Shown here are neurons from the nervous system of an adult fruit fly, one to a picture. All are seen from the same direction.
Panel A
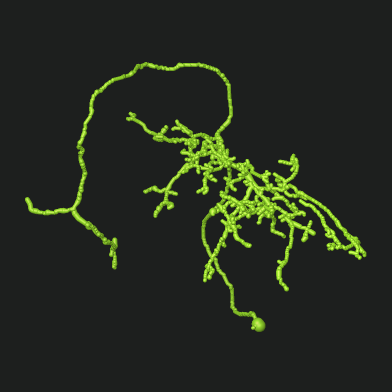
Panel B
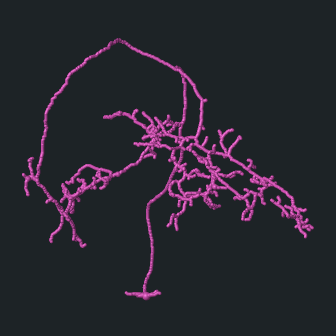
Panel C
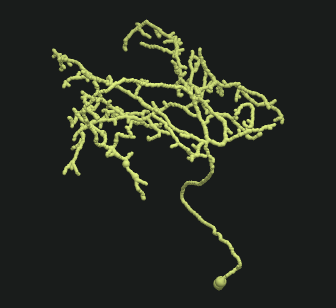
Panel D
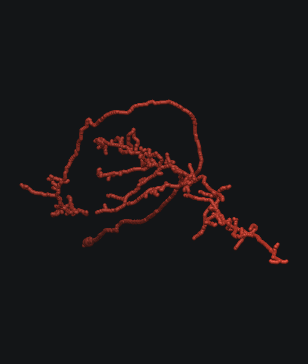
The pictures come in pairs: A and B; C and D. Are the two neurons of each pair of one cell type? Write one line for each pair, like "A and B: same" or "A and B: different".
A and B: same
C and D: same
